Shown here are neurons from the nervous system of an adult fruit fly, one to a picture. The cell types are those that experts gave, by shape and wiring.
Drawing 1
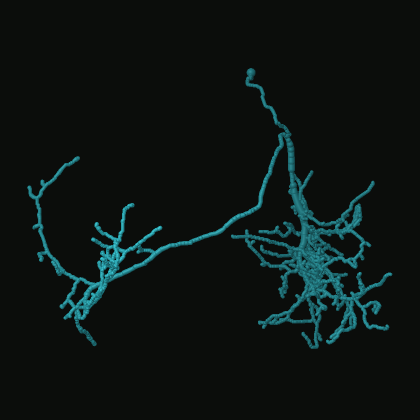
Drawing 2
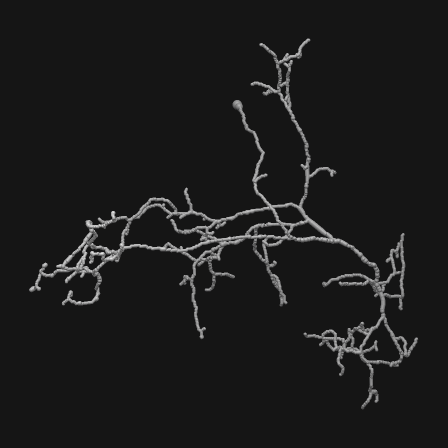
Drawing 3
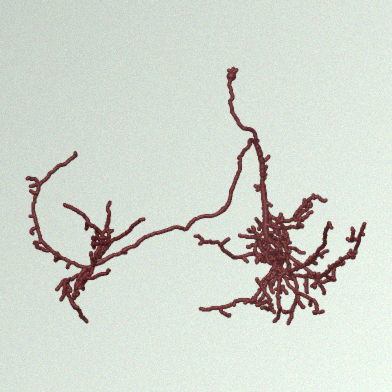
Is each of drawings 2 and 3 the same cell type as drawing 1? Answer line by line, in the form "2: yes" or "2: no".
2: no
3: yes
